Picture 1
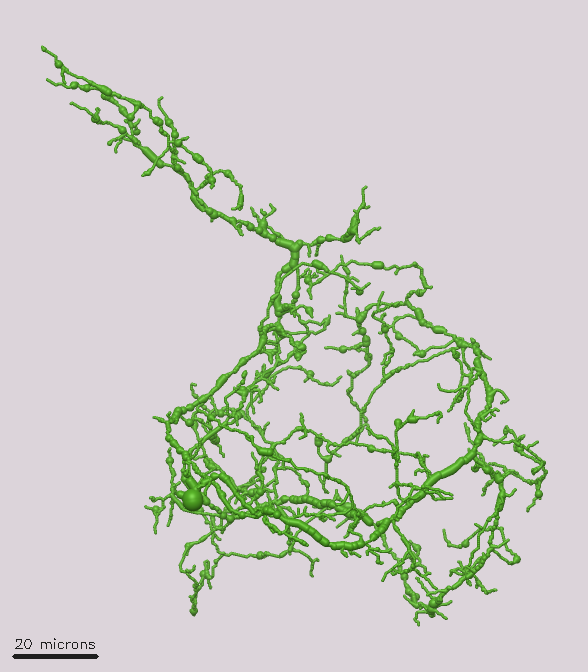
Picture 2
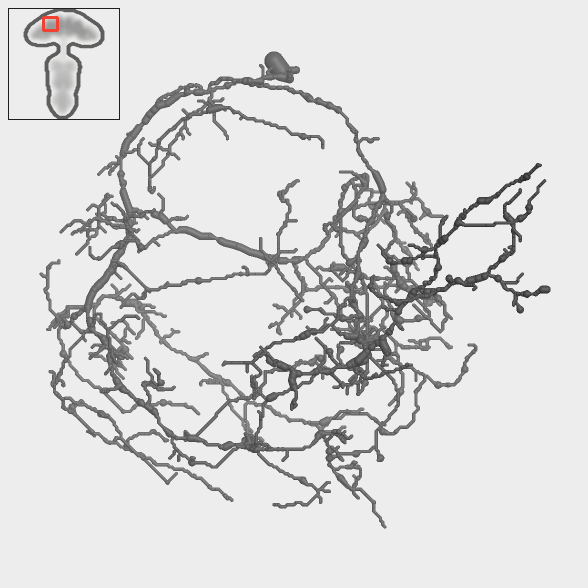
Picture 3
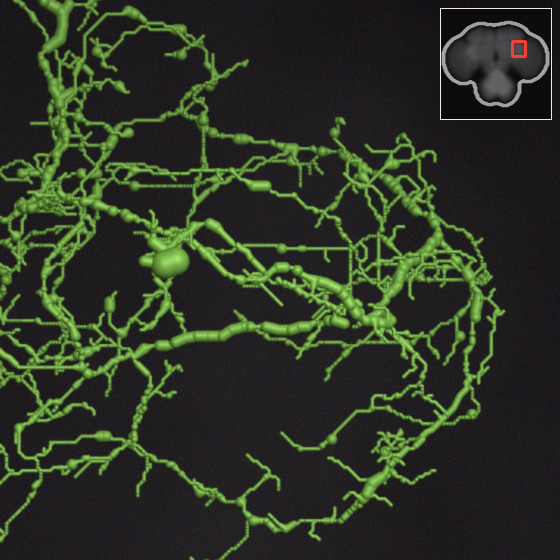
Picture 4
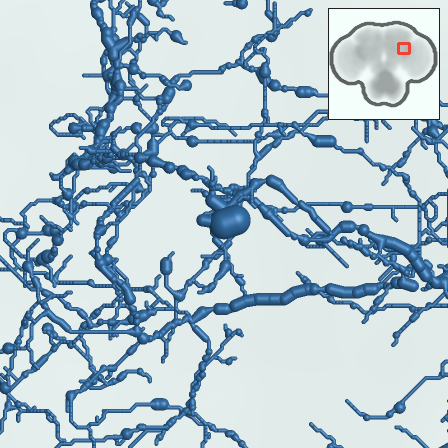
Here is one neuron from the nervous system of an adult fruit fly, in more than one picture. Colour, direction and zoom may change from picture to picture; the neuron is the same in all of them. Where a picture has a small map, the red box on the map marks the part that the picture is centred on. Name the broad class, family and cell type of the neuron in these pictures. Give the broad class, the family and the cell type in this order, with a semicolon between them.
central-brain intrinsic neuron; hemilineage VLPa1_lateral; AVLP300_a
